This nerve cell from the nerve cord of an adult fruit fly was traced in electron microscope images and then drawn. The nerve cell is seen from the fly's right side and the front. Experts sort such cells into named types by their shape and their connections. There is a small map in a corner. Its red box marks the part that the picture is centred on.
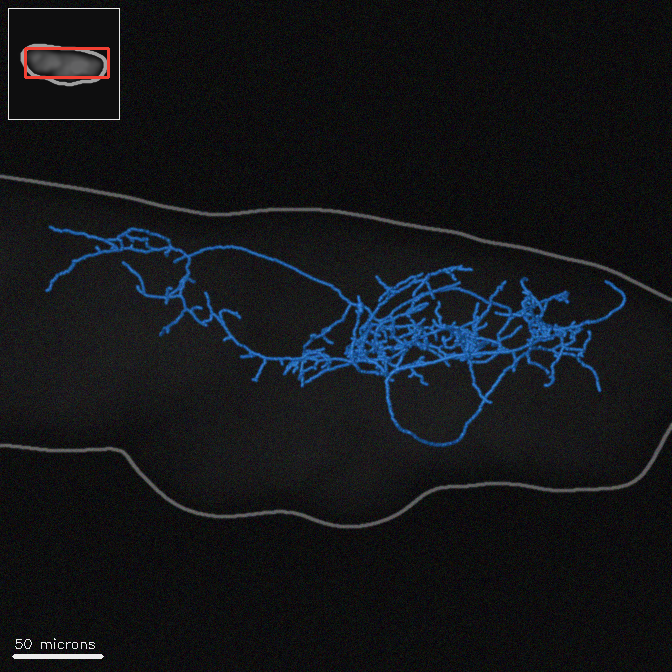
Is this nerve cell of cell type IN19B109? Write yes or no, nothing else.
yes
